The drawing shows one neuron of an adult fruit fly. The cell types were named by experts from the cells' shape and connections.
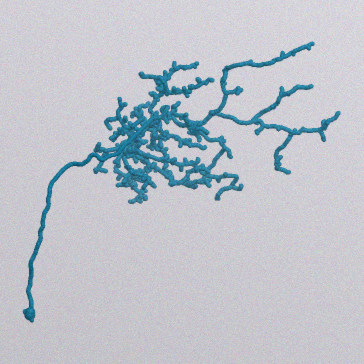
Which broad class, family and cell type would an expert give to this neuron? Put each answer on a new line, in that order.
optic-lobe intrinsic neuron
Cm
Cm8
